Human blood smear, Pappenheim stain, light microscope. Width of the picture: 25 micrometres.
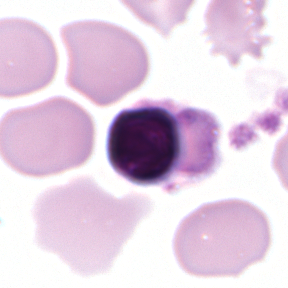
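Normoblast in the middle here: notice how very dark purple and densely packed its chromatin is. The pale pinkish-lilac cytoplasm sits mostly off to the right of the nucleus and covers a smaller area than the nucleus does.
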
